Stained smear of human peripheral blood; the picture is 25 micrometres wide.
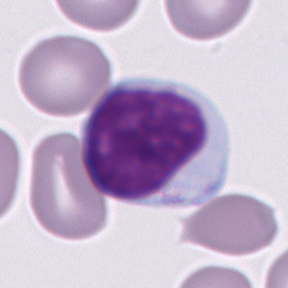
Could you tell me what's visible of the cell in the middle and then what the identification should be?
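Start with the nucleus: it is rounded and not divided into lobes. Notice that it sits off-centre, toward the left side of the cell. Now look at the cytoplasm, which forms a pale blue crescent, widest on the lower-right side. This cell is a large granular lymphocyte.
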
